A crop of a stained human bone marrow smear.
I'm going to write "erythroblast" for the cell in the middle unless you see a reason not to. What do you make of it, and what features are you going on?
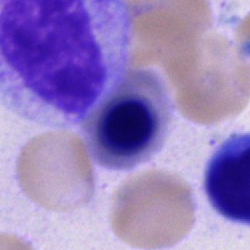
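Cytoplasm: pale greyish-blue, forming a complete rim around the nucleus.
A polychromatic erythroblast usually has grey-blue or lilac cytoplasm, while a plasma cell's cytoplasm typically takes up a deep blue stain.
The cytoplasm therefore goes with erythroblast, not plasma cell. Chromatin: uniformly dense and very dark.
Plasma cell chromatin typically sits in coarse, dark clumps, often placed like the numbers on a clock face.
This even density counts against plasma cell. The outline is roughly round, and neither nucleoli nor granules are visible. Verdict: erythroblast fits.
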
